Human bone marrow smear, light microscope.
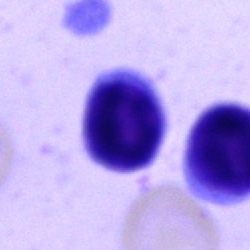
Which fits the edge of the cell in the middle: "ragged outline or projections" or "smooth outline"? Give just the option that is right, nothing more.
Smooth outline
